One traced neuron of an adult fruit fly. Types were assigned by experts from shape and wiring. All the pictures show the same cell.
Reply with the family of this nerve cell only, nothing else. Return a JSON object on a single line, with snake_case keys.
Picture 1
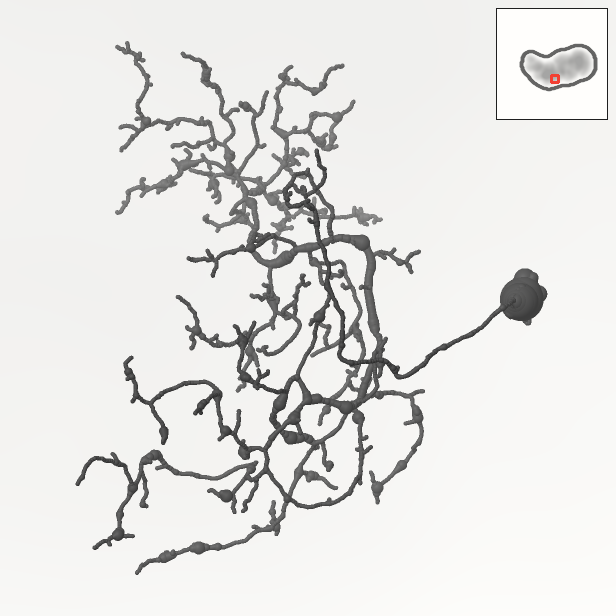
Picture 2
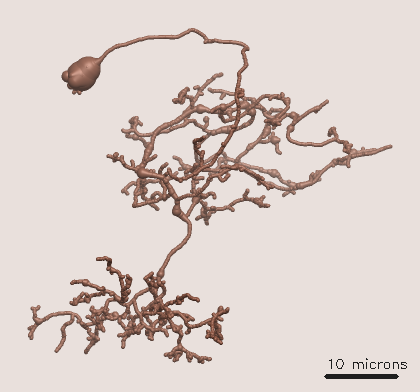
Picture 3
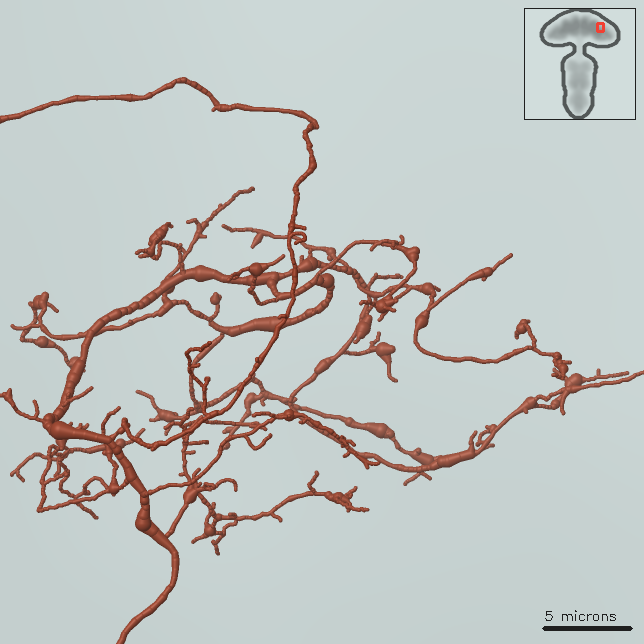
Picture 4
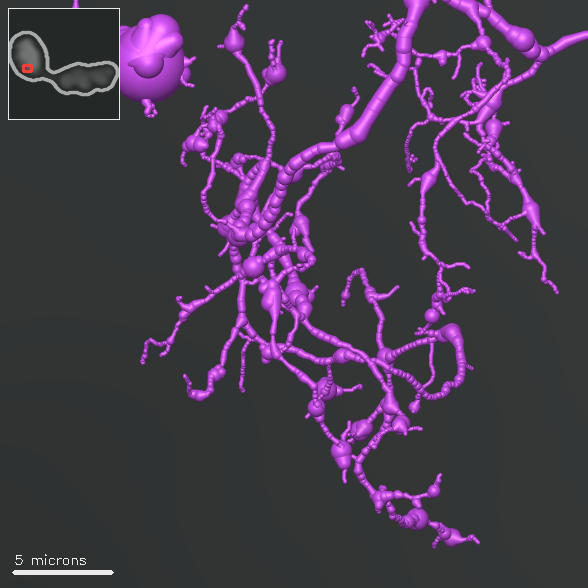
{"family": "Mi"}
